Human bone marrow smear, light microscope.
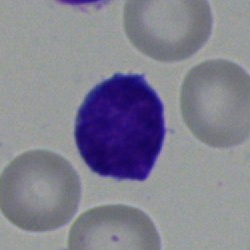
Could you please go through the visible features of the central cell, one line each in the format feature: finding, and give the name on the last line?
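Chromatin: dense, deep blue-purple, mottled and clumped
Nucleoli: none seen
Granules: none visible anywhere in the cell
Projection: tiny pointed nub from the upper edge
Answer: lymphocyte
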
